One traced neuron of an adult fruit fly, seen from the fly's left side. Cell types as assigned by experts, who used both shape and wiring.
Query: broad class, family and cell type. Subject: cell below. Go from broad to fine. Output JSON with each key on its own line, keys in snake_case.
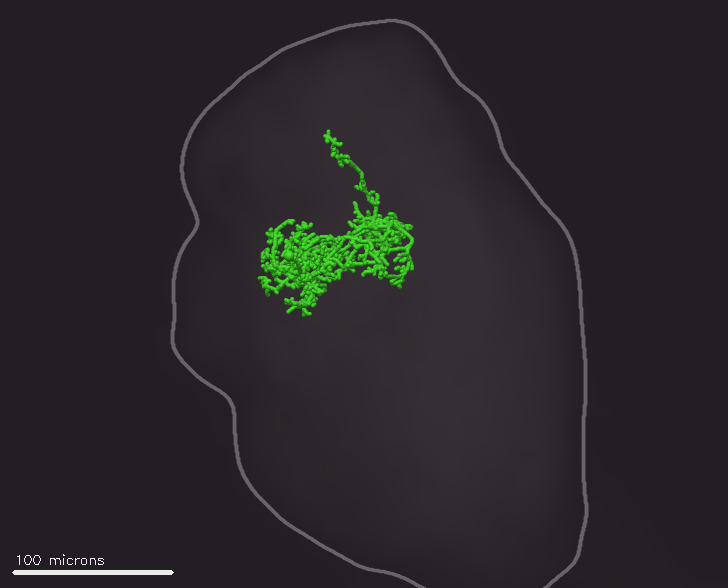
{
 "broad_class": "central-brain intrinsic neuron",
 "family": "hemilineage VLPl2_medial",
 "cell_type": "CB3277"
}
